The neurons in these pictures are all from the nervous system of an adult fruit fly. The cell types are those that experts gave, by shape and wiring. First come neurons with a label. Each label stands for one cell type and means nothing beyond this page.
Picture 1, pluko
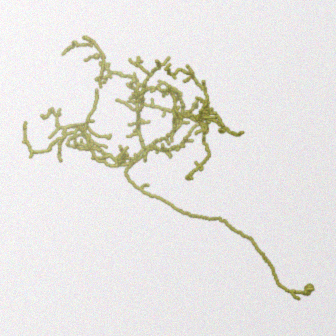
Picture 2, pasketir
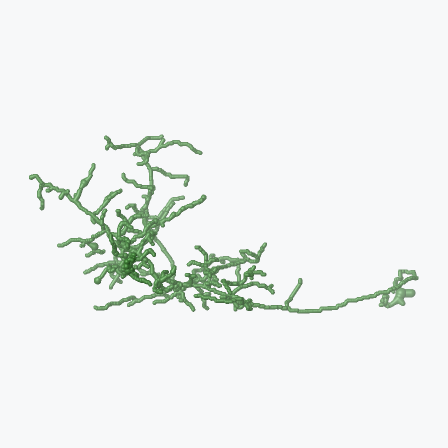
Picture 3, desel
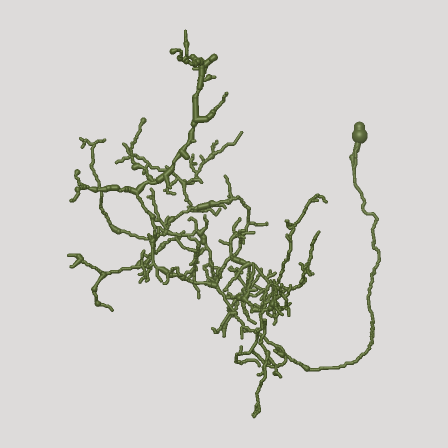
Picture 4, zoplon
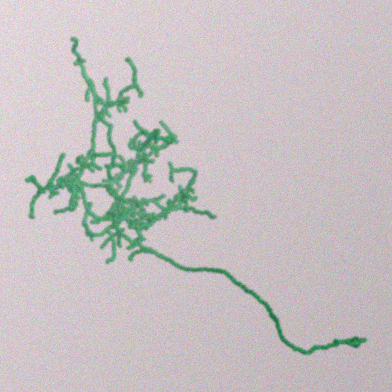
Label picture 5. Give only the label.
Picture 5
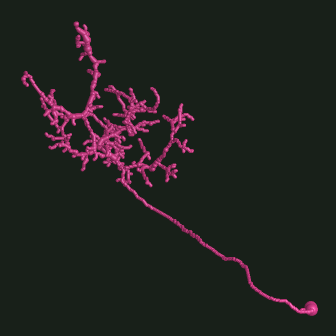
desel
